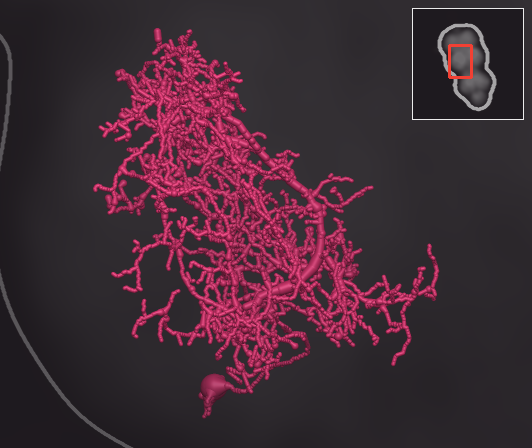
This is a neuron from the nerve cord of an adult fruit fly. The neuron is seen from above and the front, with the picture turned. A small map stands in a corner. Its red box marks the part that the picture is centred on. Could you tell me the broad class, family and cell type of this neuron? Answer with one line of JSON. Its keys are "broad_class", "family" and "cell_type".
{"broad_class": "nerve-cord intrinsic neuron", "family": "hemilineage 20A.22A", "cell_type": "IN20A.22A002"}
